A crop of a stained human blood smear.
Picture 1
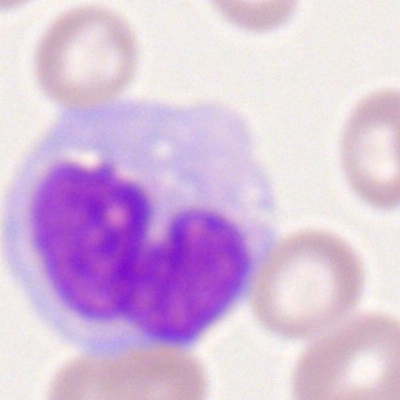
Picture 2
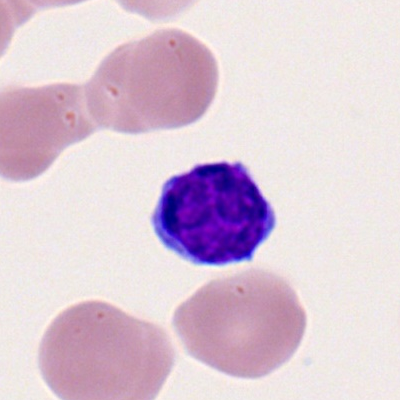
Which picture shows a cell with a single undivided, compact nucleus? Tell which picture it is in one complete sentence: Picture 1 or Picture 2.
In Picture 2, the nucleus of the cell is one compact round, oval or kidney-shaped mass.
